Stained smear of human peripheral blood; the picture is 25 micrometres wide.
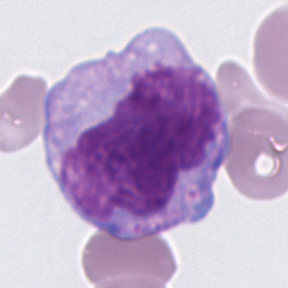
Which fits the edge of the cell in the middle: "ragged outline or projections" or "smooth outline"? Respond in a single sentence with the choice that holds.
Rough rather than smooth is the outline of this cell.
